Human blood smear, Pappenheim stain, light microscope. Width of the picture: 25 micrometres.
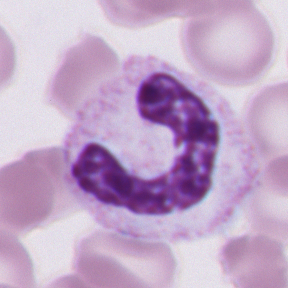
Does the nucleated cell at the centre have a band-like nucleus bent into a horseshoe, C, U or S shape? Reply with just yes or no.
Yes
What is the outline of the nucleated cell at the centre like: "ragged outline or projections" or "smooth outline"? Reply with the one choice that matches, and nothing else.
Smooth outline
